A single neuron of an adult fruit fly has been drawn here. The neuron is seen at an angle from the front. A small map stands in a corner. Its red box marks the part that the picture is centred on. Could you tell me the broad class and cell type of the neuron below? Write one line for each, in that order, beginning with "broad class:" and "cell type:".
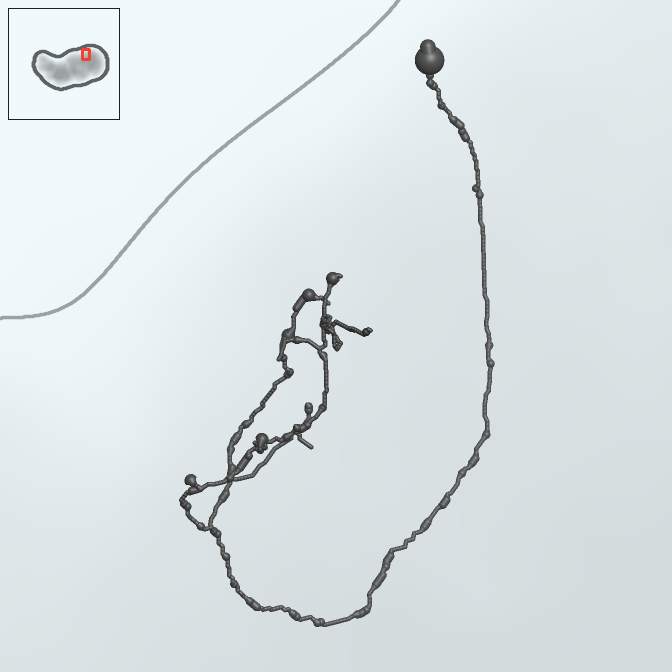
broad class: central-brain intrinsic neuron
cell type: CB1548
